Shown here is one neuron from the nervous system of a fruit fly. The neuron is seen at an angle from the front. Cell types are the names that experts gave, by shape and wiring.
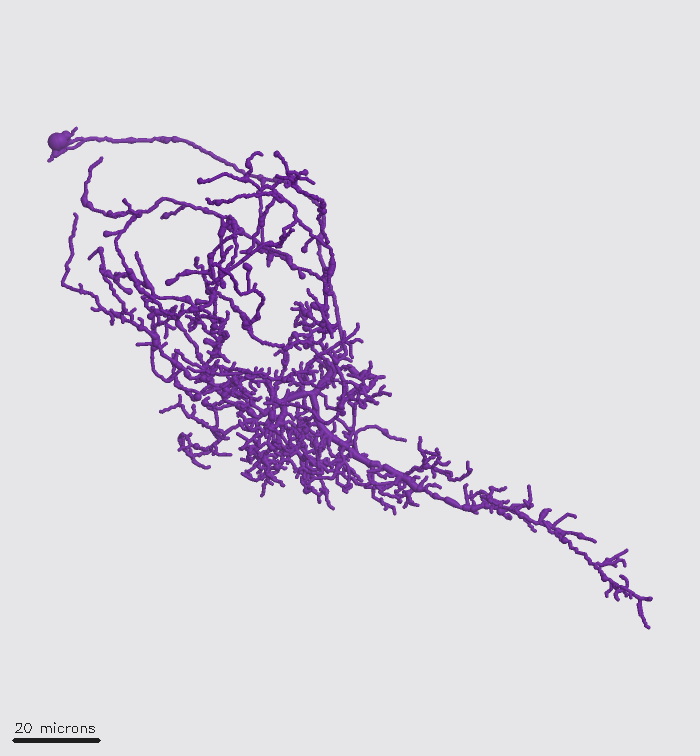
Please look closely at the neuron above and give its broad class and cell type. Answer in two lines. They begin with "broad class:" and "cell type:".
broad class: central-brain intrinsic neuron
cell type: SLP321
